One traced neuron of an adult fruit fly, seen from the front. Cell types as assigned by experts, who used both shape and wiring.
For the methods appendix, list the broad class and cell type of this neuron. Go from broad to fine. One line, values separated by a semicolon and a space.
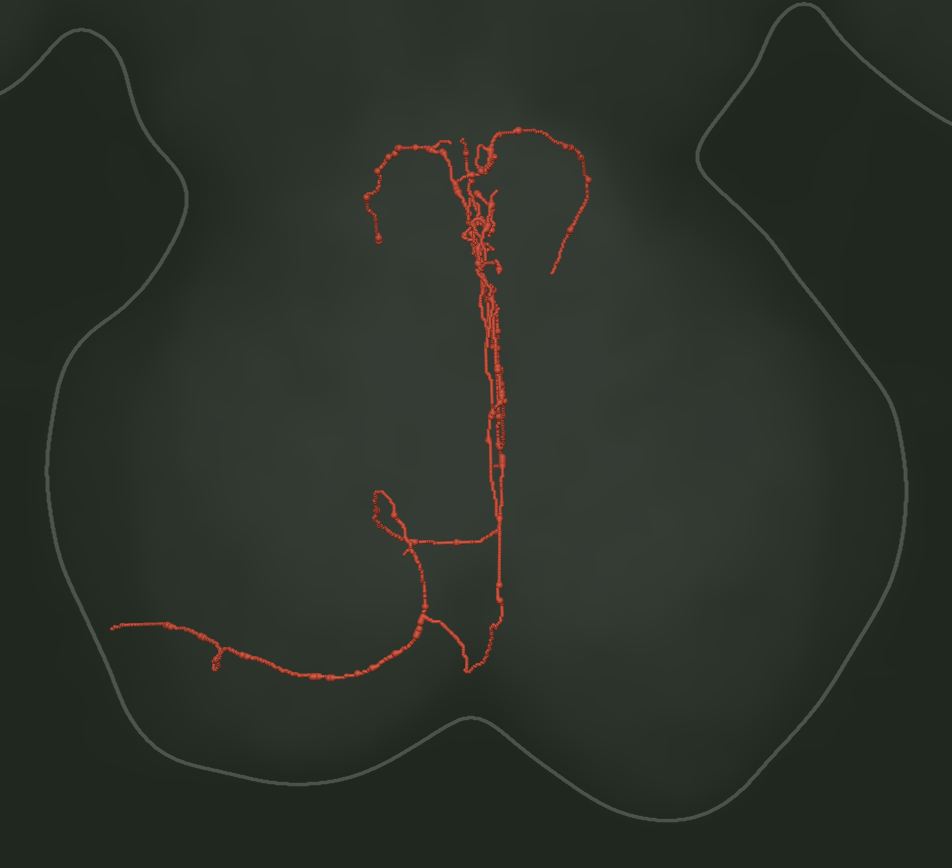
sensory neuron entering the nerve cord; SNxx32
